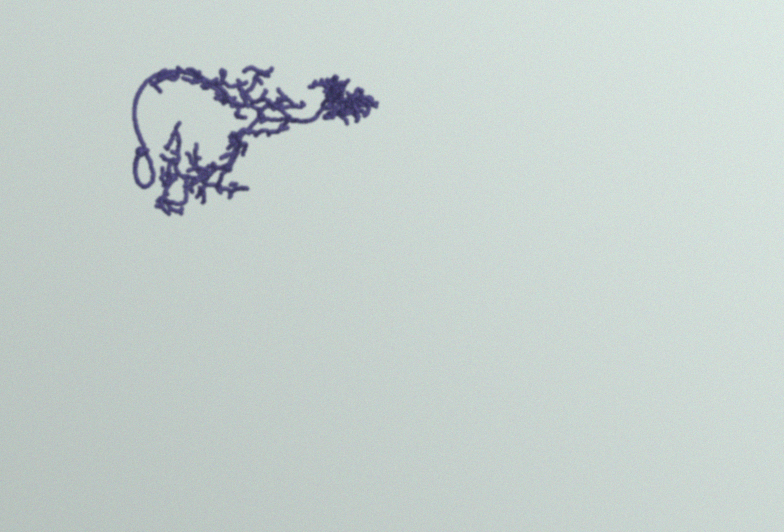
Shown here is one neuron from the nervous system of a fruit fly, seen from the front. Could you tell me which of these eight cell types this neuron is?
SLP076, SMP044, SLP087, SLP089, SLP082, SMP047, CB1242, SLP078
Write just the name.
SMP044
